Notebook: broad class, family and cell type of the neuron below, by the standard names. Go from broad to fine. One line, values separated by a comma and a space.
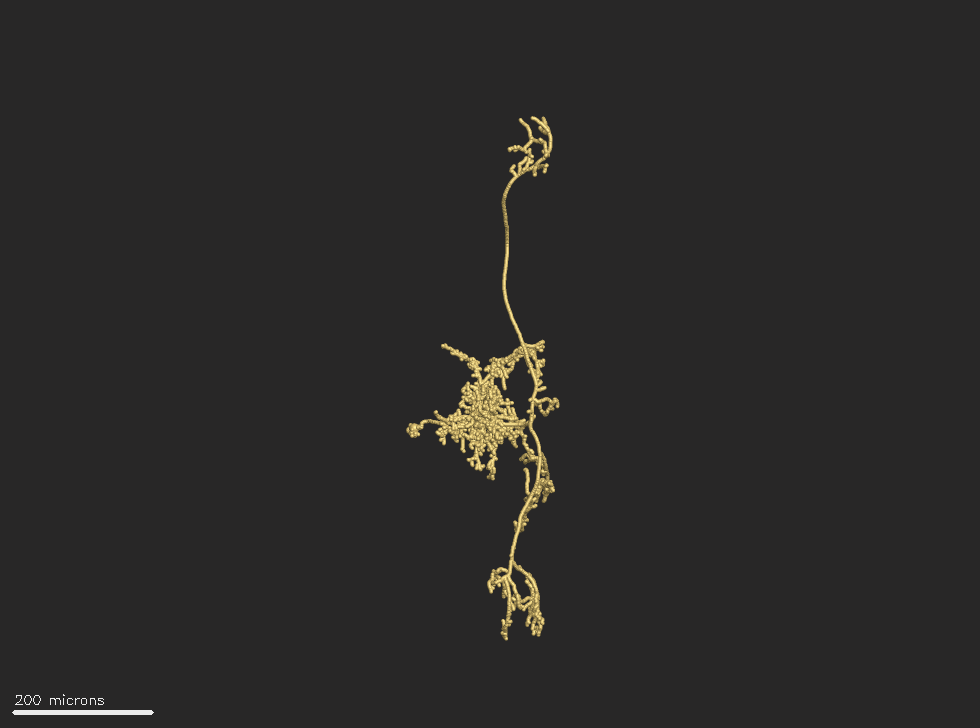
ascending neuron, hemilineage 03B, ANXXX002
